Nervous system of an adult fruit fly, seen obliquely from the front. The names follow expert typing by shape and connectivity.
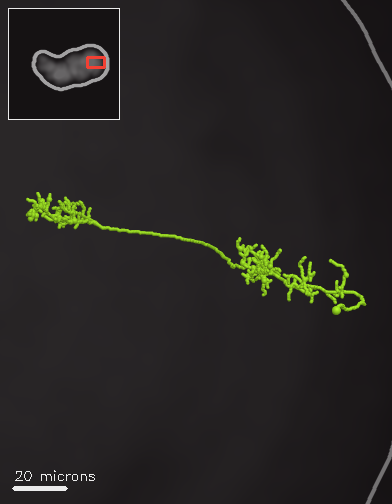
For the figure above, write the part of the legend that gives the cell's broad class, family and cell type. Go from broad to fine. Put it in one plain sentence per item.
An optic-lobe intrinsic neuron of the TmY family, type TmY5a.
